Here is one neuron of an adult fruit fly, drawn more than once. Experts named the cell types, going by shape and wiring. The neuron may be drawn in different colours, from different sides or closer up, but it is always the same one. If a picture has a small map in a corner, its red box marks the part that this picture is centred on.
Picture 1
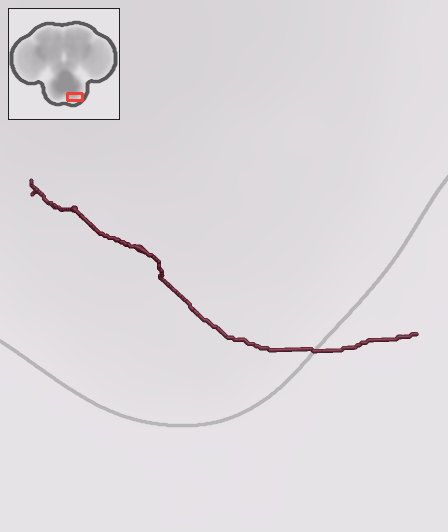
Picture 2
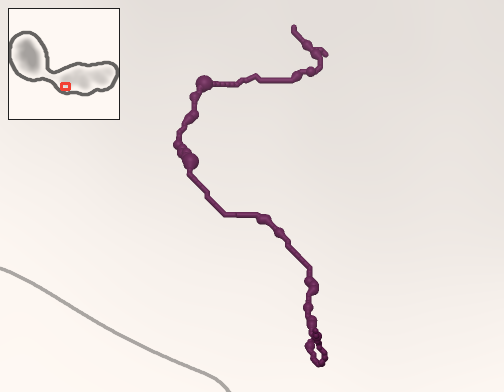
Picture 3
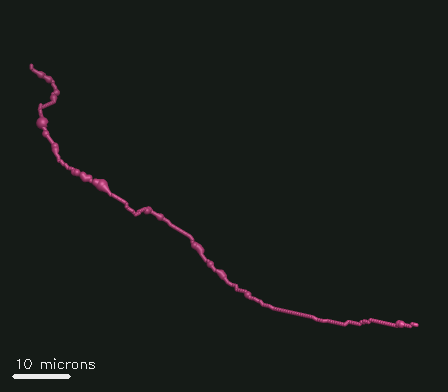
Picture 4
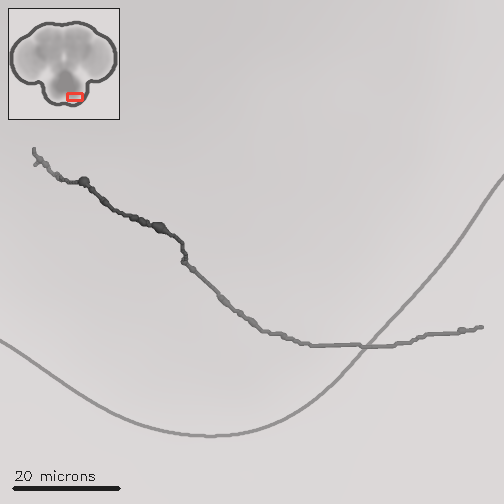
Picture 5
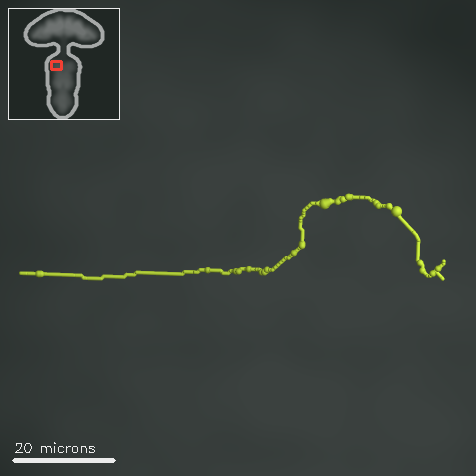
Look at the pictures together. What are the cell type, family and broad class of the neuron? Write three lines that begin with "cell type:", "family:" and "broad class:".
cell type: SNch10
family: class chemosensory
broad class: sensory neuron entering the nerve cord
